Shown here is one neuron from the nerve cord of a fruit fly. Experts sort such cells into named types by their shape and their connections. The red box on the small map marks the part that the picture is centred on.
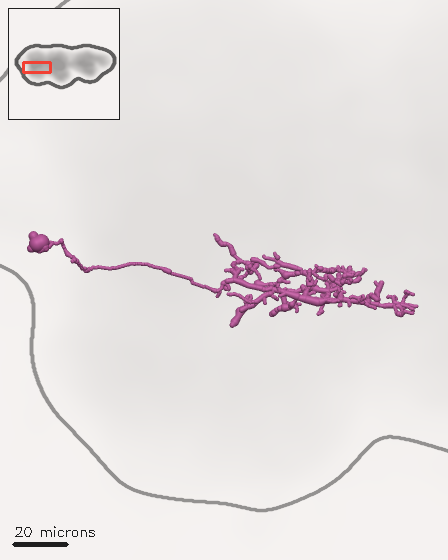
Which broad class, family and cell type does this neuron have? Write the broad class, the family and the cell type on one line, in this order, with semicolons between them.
nerve-cord intrinsic neuron; hemilineage 09A; IN09A017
